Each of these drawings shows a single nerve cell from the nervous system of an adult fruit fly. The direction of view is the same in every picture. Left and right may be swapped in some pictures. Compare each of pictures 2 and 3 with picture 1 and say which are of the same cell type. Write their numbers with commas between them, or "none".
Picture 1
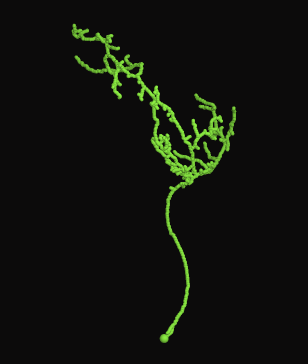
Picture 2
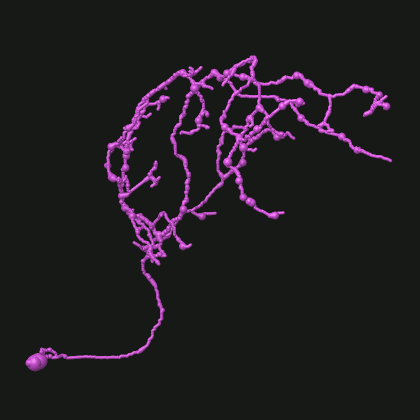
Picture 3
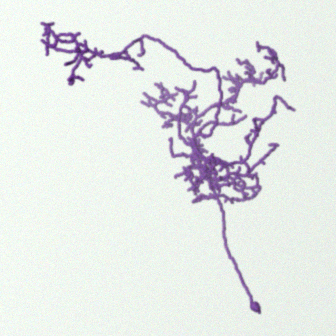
2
